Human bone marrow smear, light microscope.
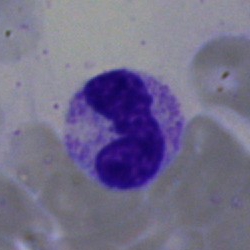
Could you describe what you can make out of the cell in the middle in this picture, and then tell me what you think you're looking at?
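In outline the cell is round and smooth. Its nucleus forms a thick curved band whose concave side faces left. The chromatin is dense and dark purple. No vacuoles are seen in the cytoplasm. The cell is a band neutrophil.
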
